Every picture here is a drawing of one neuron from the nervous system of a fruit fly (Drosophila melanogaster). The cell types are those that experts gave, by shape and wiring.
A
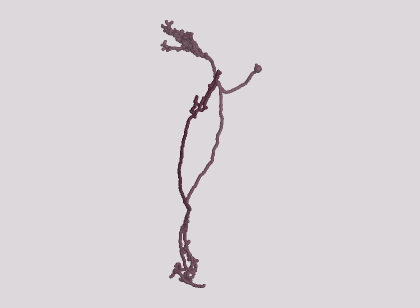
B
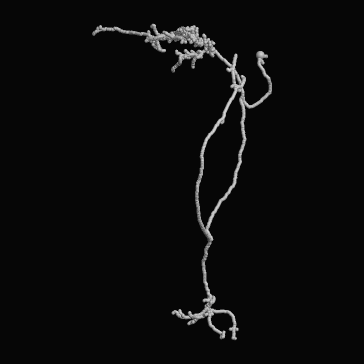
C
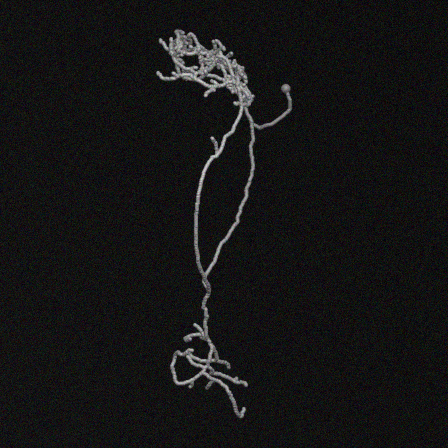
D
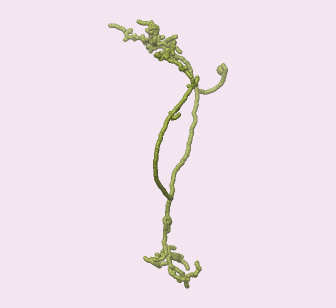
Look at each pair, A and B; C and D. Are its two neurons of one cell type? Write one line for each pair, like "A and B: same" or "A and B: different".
A and B: different
C and D: different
